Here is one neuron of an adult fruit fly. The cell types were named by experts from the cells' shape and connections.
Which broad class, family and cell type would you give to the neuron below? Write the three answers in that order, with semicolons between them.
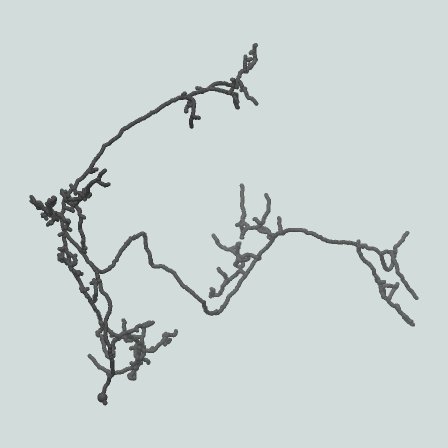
central-brain intrinsic neuron; hemilineage VLPl&p1_posterior; ALIN3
